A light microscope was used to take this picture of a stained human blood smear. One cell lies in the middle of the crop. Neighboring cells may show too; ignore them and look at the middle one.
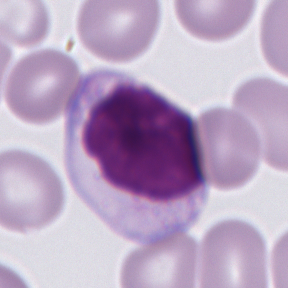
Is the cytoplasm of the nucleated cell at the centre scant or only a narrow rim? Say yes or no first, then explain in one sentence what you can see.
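No. The cytoplasm is very pale greyish-blue and forms a broad rim on the left and lower sides.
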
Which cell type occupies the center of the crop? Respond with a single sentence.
The central cell in this smear crop is a large granular lymphocyte.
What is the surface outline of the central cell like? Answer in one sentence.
The outline traces a smooth curve with no projections along it.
